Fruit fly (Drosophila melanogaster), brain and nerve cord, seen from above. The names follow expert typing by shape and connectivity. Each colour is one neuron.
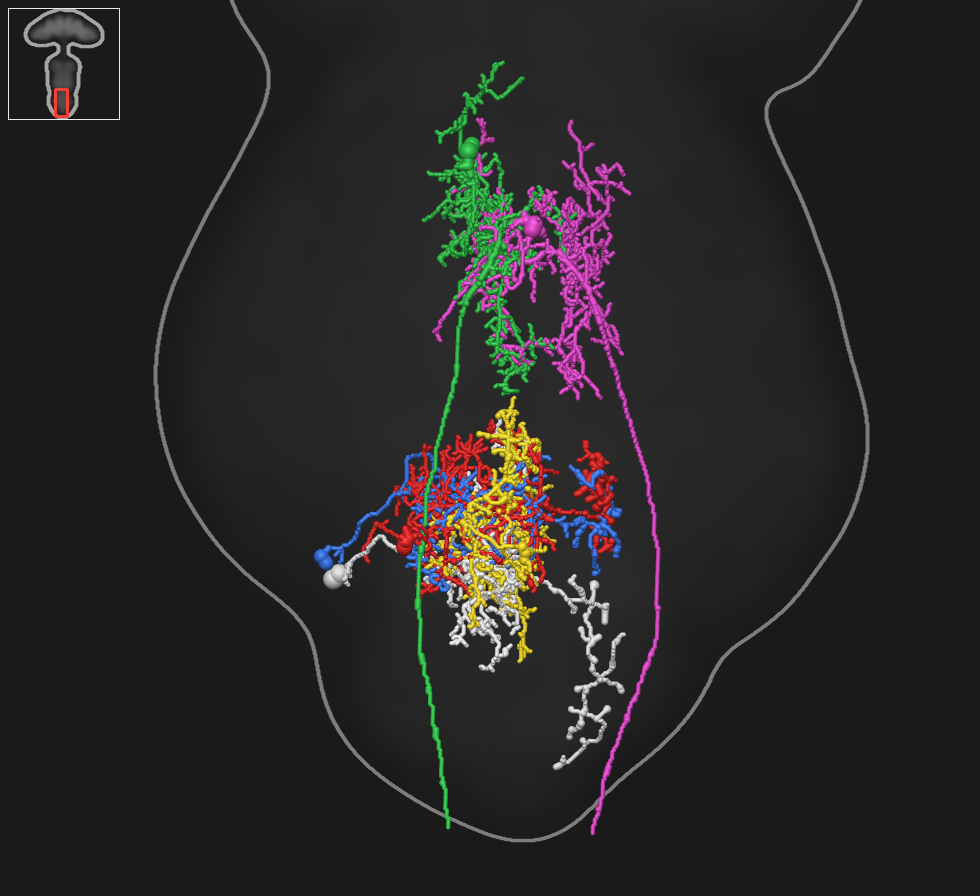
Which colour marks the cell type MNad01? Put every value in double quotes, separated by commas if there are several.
"green"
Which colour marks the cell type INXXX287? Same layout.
"red"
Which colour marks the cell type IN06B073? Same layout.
"white"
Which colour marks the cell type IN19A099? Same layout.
"yellow"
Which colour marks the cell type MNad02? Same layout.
"magenta"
